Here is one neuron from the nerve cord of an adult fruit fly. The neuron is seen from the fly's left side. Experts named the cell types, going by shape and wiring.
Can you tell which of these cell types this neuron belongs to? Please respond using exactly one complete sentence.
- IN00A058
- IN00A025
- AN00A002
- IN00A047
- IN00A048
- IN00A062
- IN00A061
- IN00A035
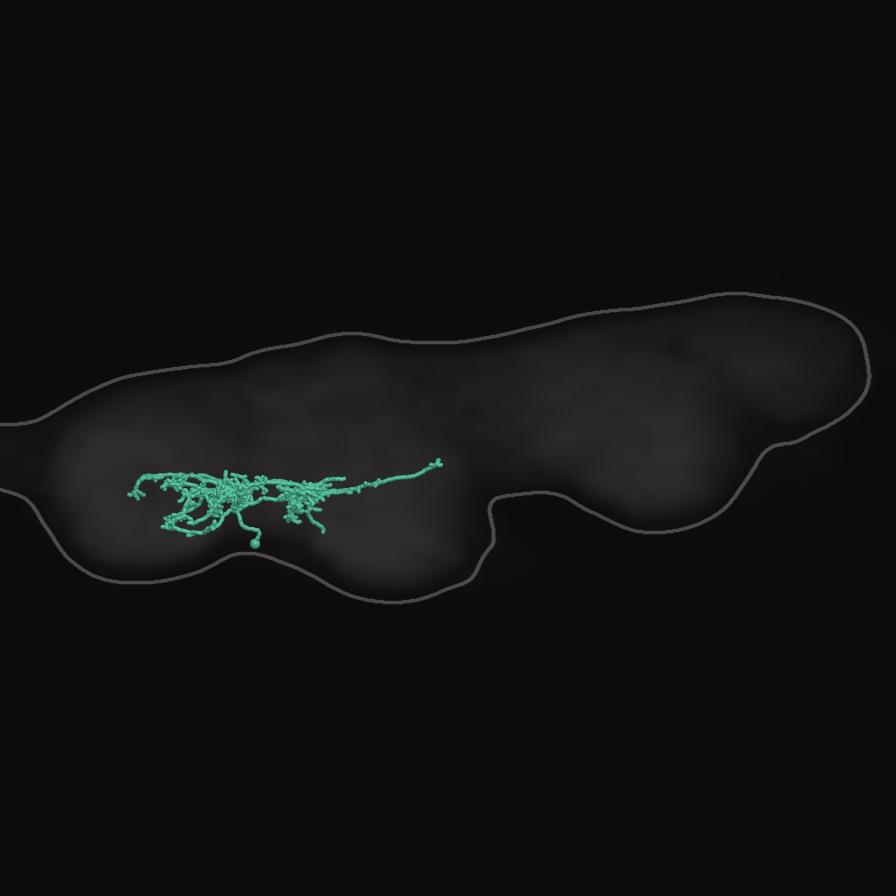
It is to cell type IN00A025 that the neuron belongs.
